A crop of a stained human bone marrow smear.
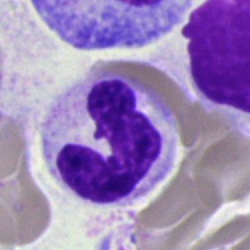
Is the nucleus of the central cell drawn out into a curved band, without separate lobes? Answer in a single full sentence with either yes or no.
Yes, it is a curved, lobeless band that the nucleus of this cell forms.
